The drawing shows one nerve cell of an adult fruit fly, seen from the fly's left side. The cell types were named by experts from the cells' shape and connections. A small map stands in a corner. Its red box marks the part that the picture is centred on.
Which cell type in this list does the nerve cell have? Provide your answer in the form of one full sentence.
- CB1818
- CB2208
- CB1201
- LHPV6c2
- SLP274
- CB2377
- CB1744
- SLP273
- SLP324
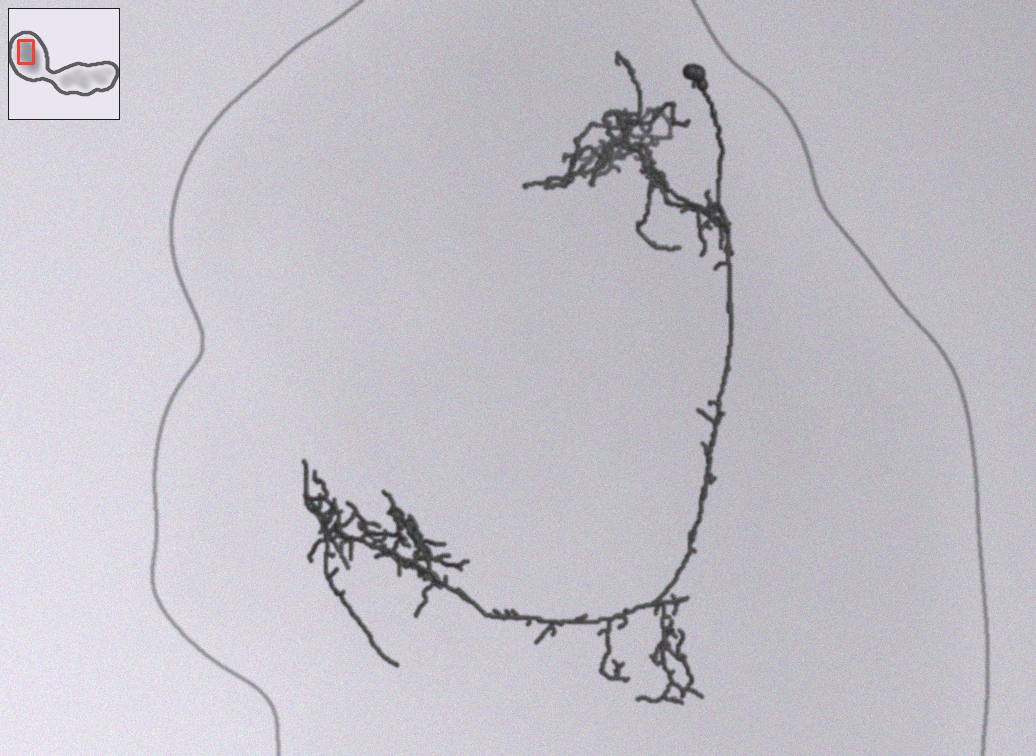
Regarding its cell type, the nerve cell is CB1744.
